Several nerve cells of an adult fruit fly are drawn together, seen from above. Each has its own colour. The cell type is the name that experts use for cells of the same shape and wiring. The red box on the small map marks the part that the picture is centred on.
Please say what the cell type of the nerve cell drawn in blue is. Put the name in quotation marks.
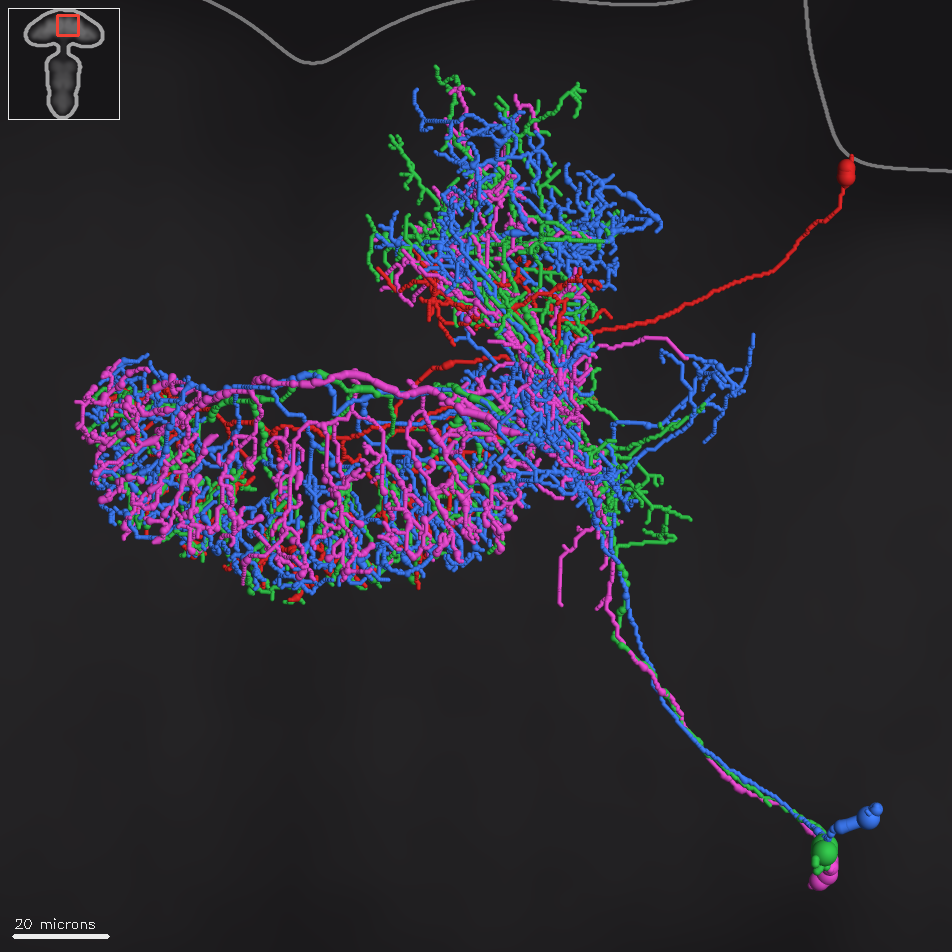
"FB5H"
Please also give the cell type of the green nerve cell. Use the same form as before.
"FB4X"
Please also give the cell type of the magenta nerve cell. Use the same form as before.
"FB5I"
